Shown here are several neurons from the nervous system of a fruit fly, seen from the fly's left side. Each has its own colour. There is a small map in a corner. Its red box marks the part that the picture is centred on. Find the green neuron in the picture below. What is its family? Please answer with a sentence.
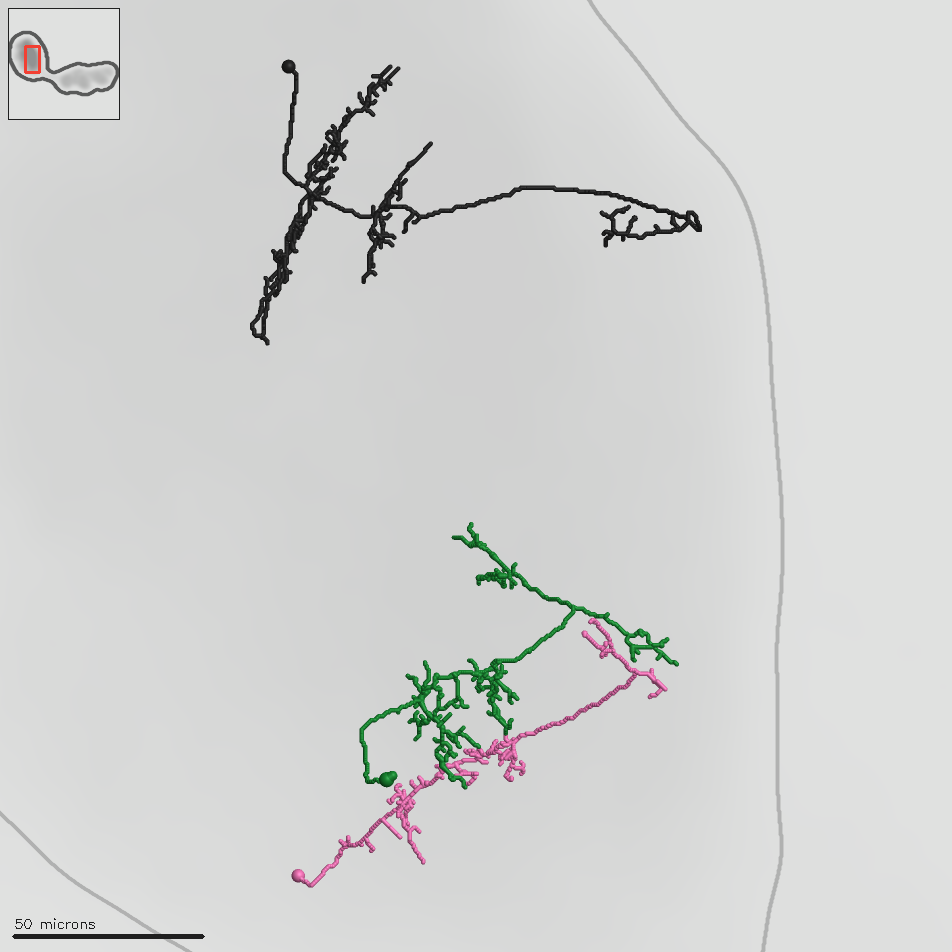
The family is TmY.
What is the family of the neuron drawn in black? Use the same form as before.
The family is Tm.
